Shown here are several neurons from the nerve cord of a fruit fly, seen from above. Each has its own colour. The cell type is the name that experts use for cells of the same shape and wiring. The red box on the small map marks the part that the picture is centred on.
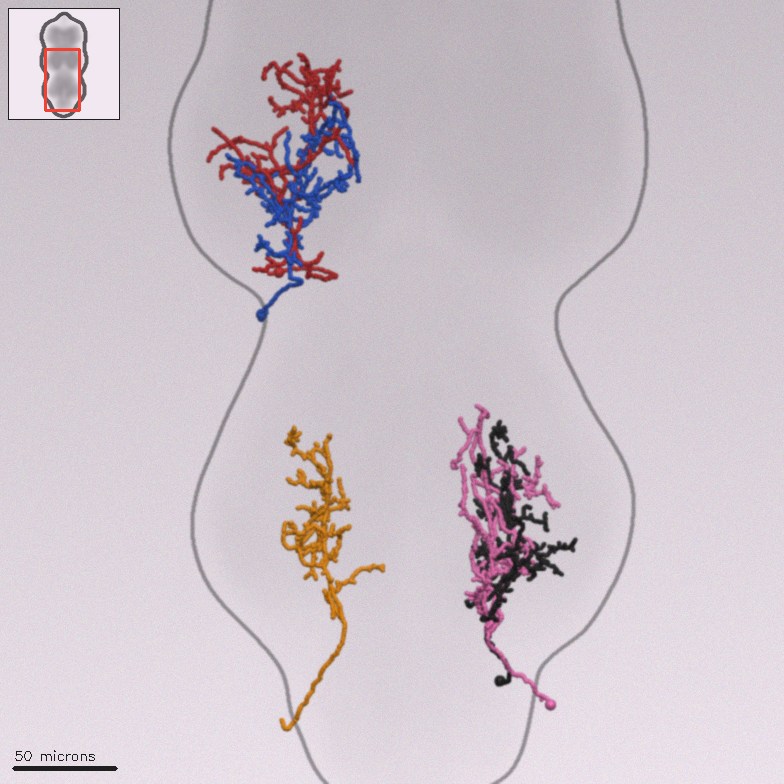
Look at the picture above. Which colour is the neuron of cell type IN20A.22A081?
pink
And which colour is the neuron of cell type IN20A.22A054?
black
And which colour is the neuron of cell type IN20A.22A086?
orange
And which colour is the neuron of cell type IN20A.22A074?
red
